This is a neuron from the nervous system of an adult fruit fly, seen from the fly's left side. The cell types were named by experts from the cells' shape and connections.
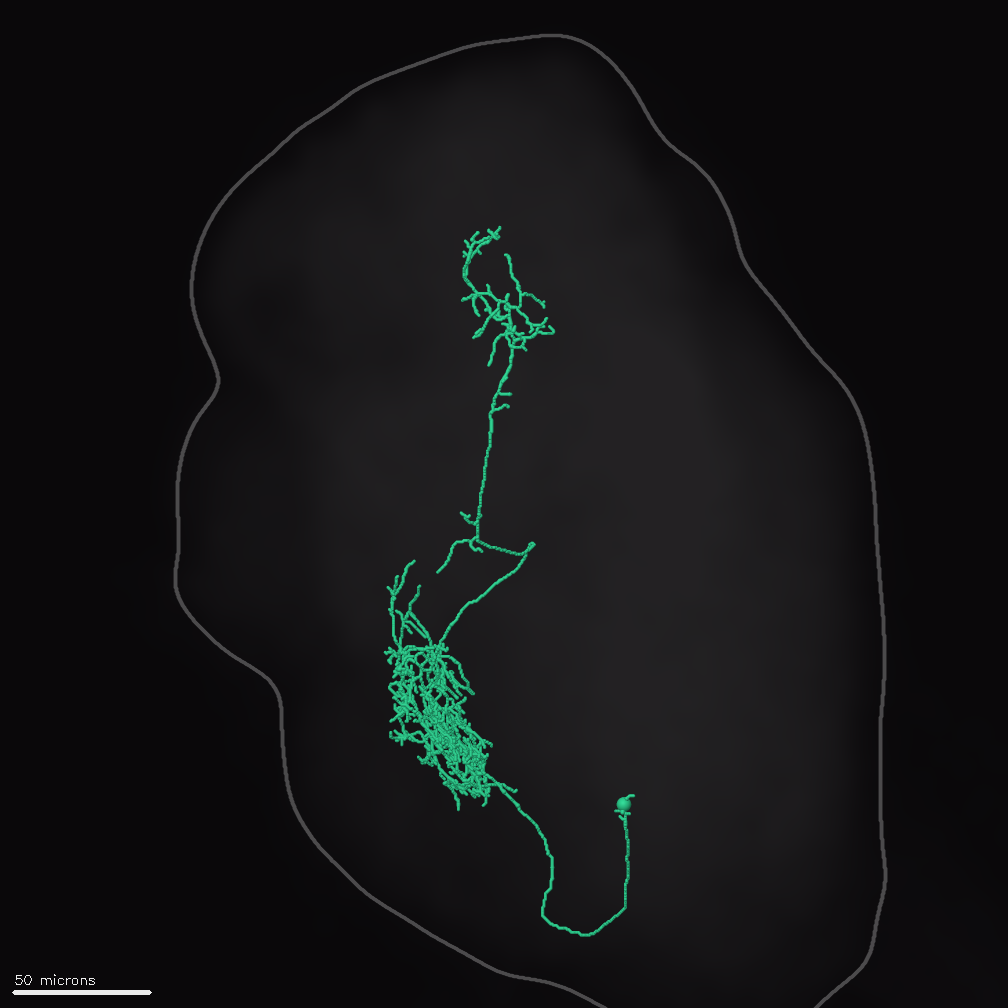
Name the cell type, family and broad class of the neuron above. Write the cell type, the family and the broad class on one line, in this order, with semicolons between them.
GNG564; hemilineage 05B; central-brain intrinsic neuron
